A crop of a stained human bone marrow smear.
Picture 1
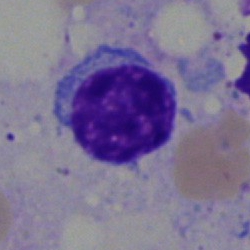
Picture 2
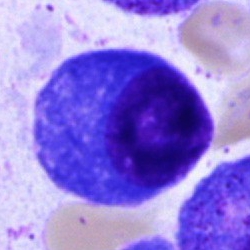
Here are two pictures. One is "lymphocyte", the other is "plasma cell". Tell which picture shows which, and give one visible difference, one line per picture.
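Picture 1 is a lymphocyte. The nucleus fills most of the cell and sits off-centre toward the lower right.
Picture 2 is a plasma cell. The cytoplasm is abundant, taking up about half of the cell.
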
